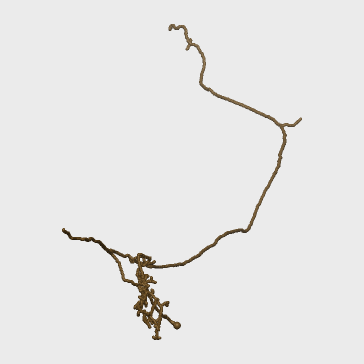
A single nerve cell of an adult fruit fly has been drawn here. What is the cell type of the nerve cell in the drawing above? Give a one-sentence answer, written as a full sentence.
It is AN10B047 that is the cell type of the nerve cell.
